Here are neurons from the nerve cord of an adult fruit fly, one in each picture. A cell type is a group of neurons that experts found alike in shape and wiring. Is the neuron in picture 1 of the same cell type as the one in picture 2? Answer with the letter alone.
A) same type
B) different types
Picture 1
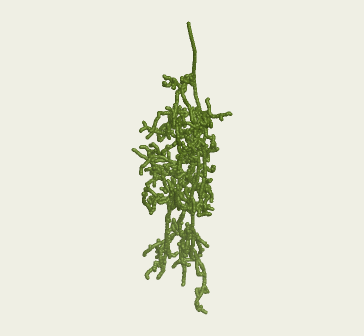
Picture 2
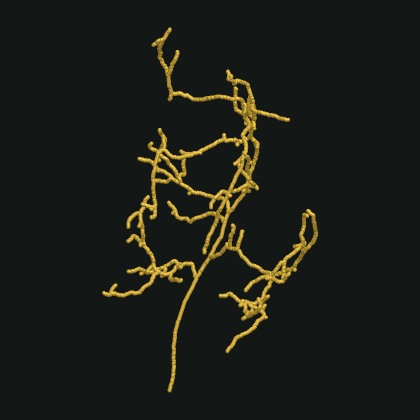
B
